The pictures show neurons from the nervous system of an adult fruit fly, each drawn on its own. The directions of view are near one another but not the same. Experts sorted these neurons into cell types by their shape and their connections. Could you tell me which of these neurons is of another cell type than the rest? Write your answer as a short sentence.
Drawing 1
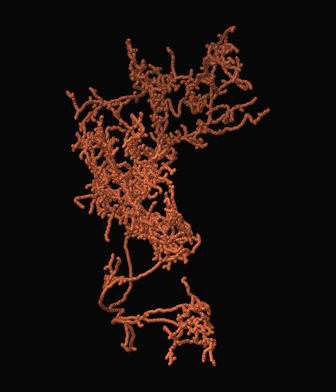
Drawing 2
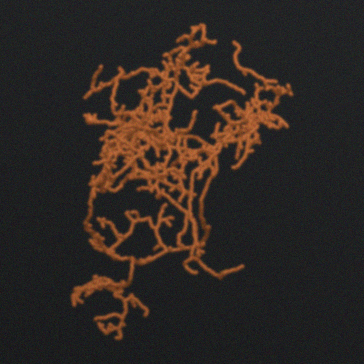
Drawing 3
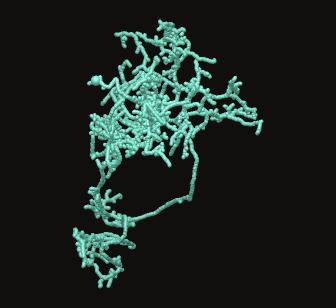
The neuron in drawing 1 is of another cell type than the rest.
